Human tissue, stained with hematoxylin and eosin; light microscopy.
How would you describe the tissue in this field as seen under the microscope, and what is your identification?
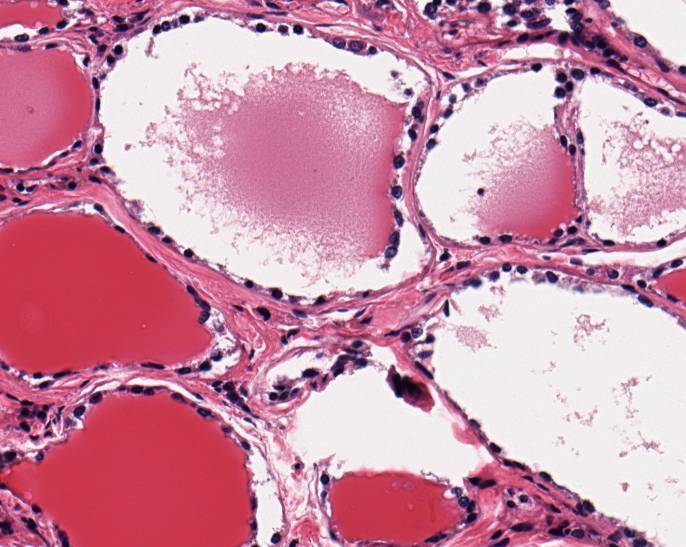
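Follicles lined by single layer of flattened epithelial cells. Lining nuclei small, dark, evenly stained, in a row along follicle wall. Left-side follicles filled with homogeneous, deep pink colloid. Partitions between follicles thin bands of pink fibrous connective tissue with scattered spindle-shaped nuclei. Tissue: thyroid.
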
